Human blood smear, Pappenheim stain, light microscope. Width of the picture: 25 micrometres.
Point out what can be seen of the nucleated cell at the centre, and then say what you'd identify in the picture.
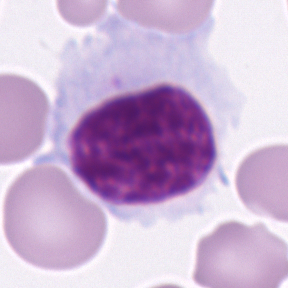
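First the cytoplasm: pale greyish-blue, and I see no coarse granules in it. Next, the nucleus: oval, no lobes, about 12 by 10 micrometres. Its chromatin seems mottled, darker clumps between paler patches. This is a hairy cell.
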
